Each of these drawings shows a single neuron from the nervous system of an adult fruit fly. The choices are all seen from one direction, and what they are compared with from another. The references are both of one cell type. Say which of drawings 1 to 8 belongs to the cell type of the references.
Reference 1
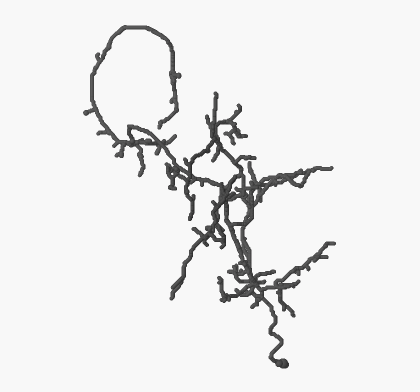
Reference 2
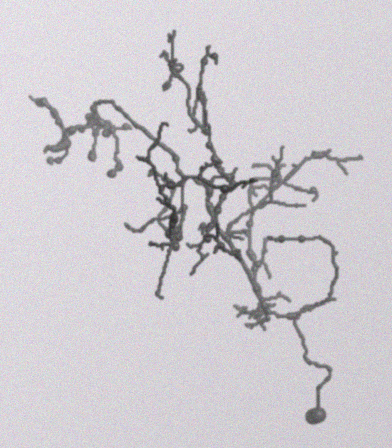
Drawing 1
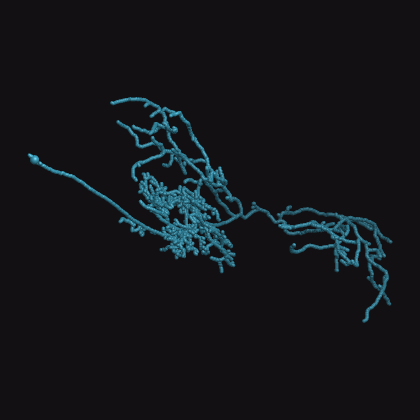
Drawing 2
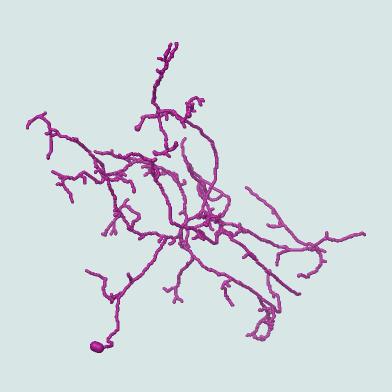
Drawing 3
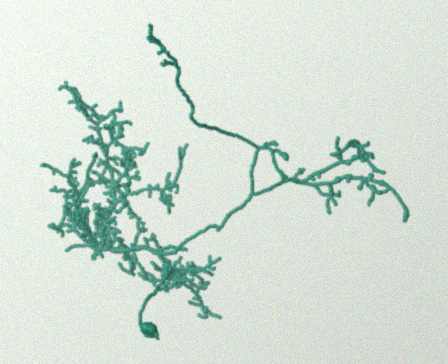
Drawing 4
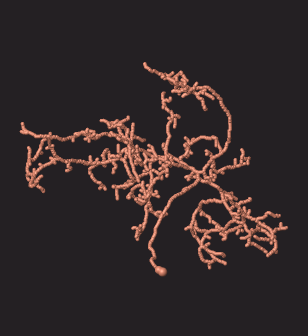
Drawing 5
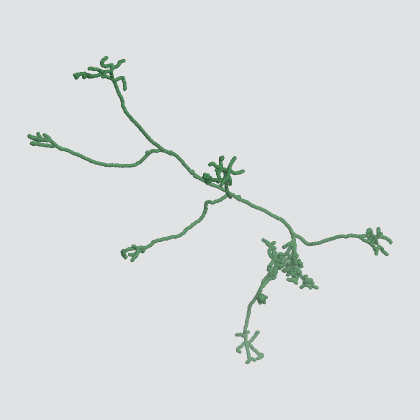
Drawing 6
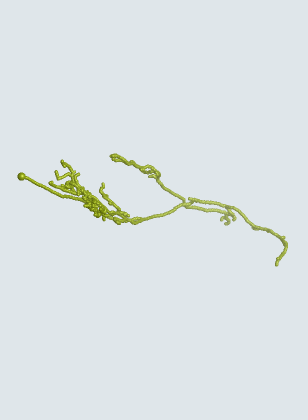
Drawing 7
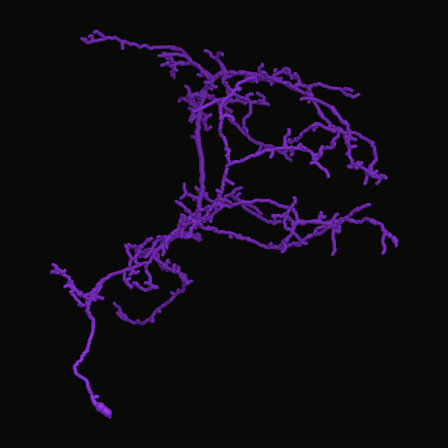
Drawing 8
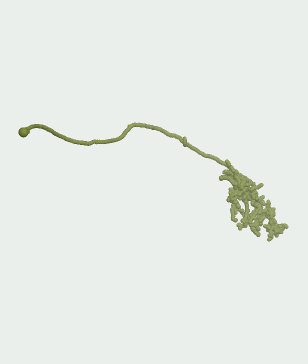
2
